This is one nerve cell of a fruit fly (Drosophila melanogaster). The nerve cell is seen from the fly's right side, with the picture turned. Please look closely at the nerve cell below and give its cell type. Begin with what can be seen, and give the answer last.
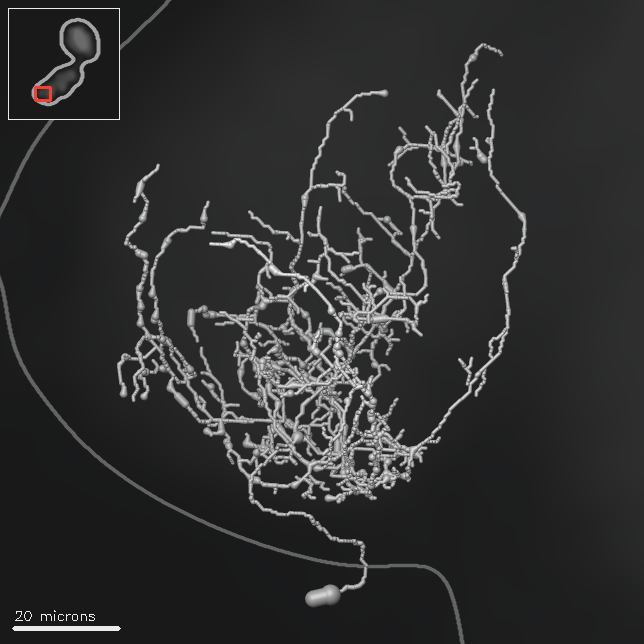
Its cell body lies at the bottom of the picture. By the scale bar it is about 110 microns tall in this view. This is a nerve-cord intrinsic neuron. Its cell type is INXXX302.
